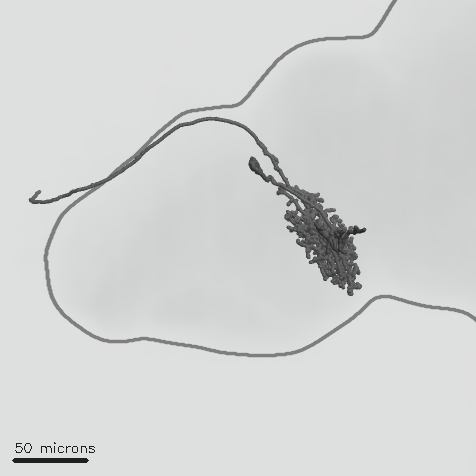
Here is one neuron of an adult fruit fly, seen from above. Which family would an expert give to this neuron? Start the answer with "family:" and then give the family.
family: Lat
